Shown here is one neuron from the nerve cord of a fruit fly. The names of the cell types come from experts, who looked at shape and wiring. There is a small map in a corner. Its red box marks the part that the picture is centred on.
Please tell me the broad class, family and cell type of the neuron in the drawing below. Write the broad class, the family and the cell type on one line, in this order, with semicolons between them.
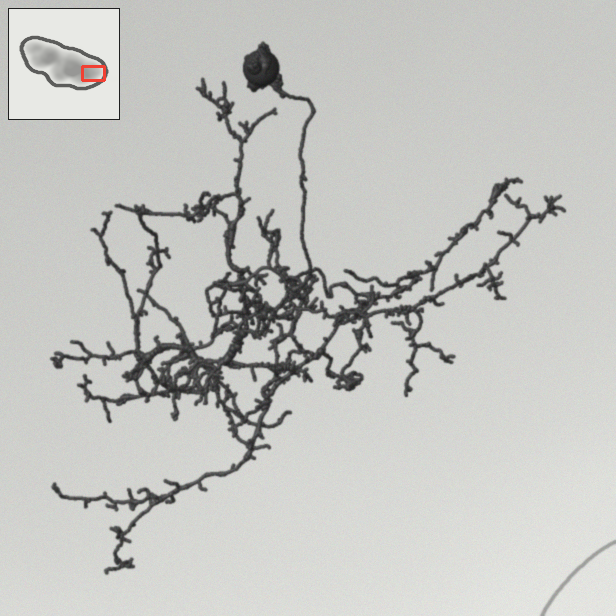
nerve-cord intrinsic neuron; hemilineage 20A.22A; IN20A.22A056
